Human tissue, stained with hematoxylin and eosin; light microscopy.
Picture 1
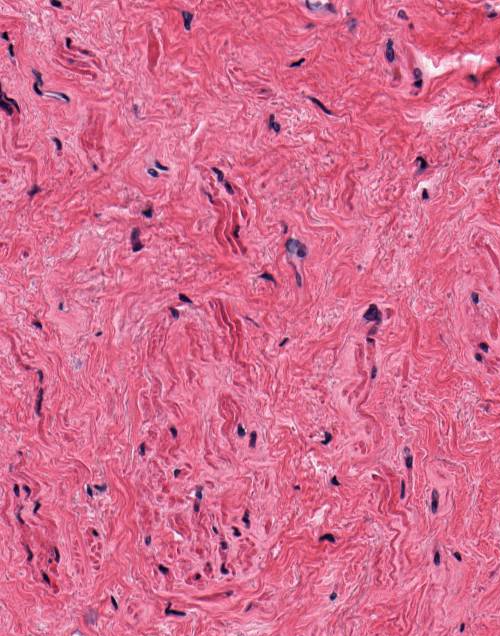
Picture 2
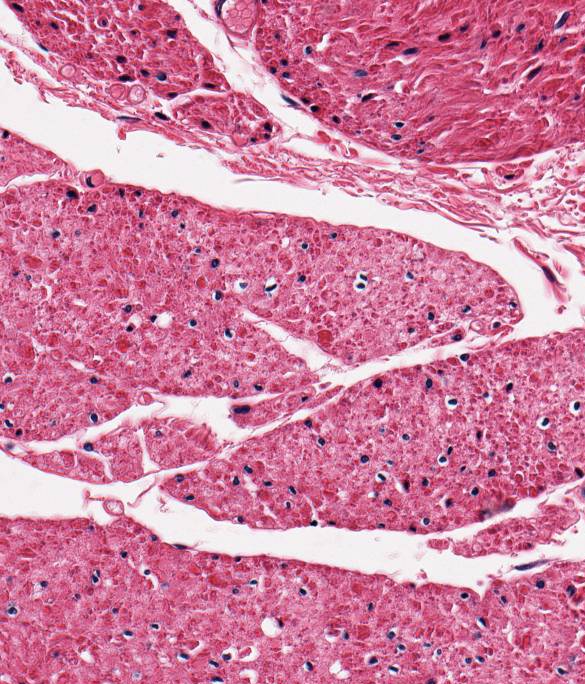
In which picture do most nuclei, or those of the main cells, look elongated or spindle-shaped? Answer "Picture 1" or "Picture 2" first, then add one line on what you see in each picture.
Picture 1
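Picture 1: The scattered cells are fibroblasts with dark, slender, spindle-shaped or wavy nuclei.
Picture 2: The nuclei in the cross-cut bundles are small, round and dark, and many sit within a clear perinuclear halo.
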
